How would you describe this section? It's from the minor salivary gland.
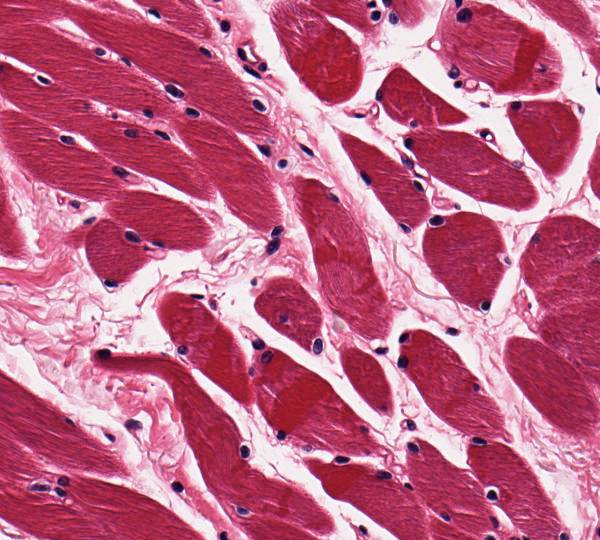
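You'll see the dark, flattened nuclei sit at the edges of the muscle fibres, not in their centres. Between the fibres there's loose, wispy pale pink connective tissue with wavy fibres, mostly along the left and centre. The white clefts separating many individual fibres from the surrounding tissue are consistent with shrinkage during processing. And no fat cells anywhere.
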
